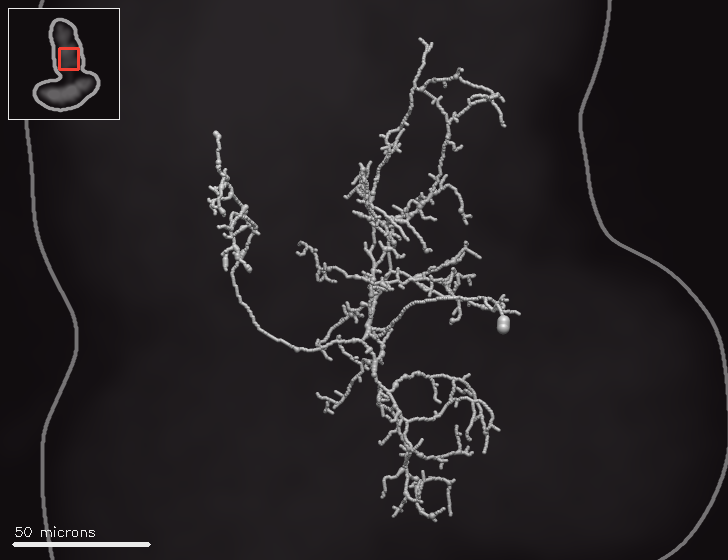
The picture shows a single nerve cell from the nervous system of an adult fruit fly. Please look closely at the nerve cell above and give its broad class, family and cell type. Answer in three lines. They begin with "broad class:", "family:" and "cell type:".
broad class: nerve-cord intrinsic neuron
family: hemilineage 06B
cell type: IN06B056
